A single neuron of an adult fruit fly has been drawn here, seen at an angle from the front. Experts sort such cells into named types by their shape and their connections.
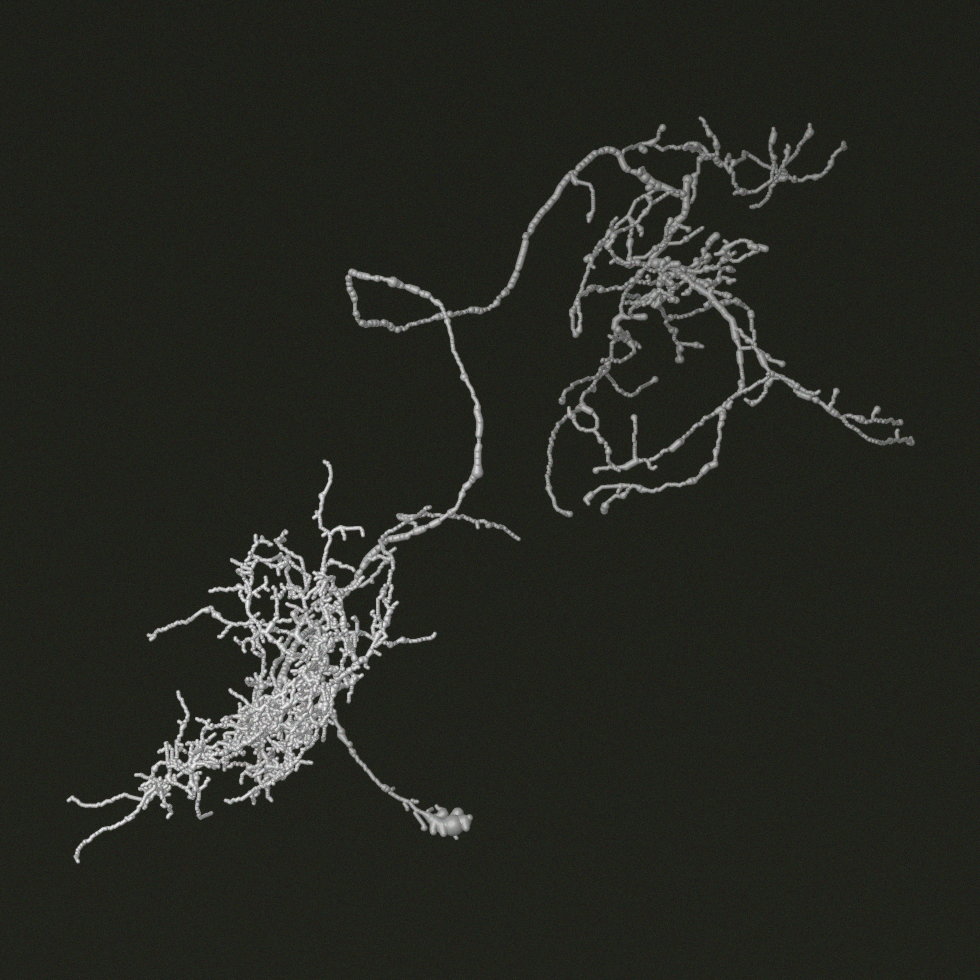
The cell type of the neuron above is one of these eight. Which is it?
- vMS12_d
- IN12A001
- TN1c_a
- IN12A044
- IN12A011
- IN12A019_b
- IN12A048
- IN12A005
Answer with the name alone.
IN12A005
